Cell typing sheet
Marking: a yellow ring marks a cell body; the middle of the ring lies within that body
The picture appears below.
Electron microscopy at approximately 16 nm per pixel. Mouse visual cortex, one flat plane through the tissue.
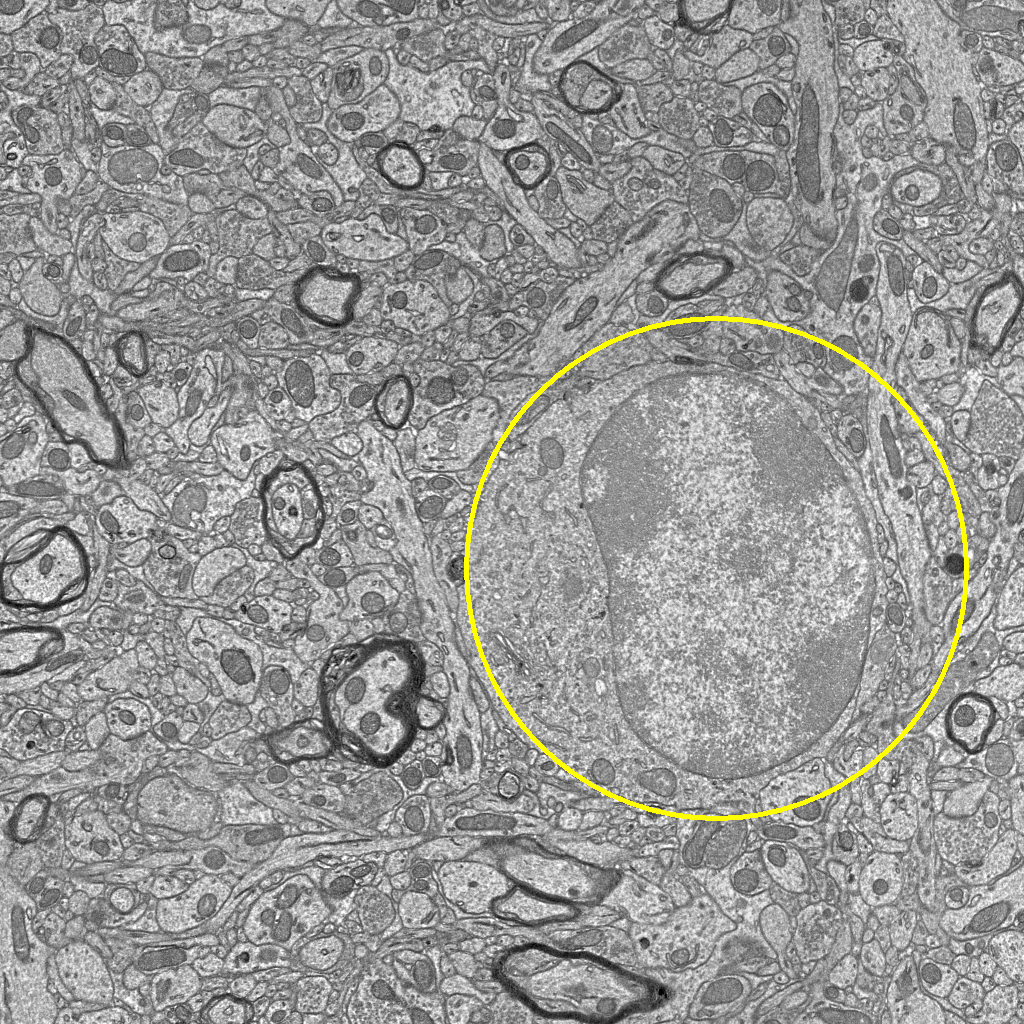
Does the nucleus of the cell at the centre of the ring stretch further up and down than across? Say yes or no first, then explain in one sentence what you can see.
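Yes. The whole nucleus lies within the ring and is a large oval standing upright.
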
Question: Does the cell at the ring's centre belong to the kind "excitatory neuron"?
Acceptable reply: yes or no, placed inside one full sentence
No, the cell at the centre of the ring belongs to a different kind.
